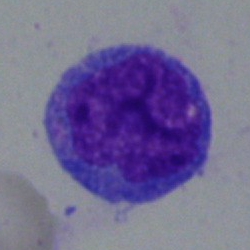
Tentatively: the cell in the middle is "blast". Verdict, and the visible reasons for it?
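Deciding: nucleus fills most of the cell; cytoplasm only a blue rim all around it.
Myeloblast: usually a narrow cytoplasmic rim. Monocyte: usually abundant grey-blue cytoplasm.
Verdict: blast, not monocyte. Nuclear outline irregular, with folds and indentations; this point leans to monocyte.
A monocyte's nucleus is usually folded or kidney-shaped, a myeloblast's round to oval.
No clear vacuoles in the cytoplasm.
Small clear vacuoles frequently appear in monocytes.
Purple chromatin finely textured, without dense dark blocks; cell outline round.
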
